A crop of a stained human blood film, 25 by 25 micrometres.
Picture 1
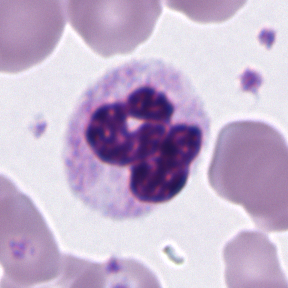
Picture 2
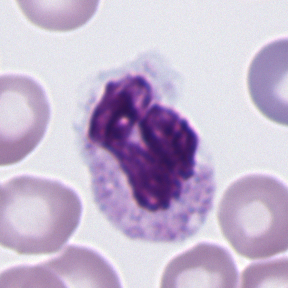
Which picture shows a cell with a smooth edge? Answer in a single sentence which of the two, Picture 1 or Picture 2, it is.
Picture 1 shows a cell with a smooth, even edge.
